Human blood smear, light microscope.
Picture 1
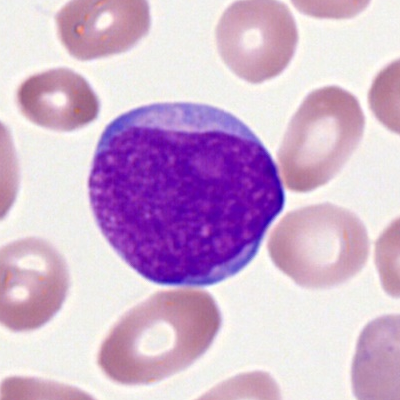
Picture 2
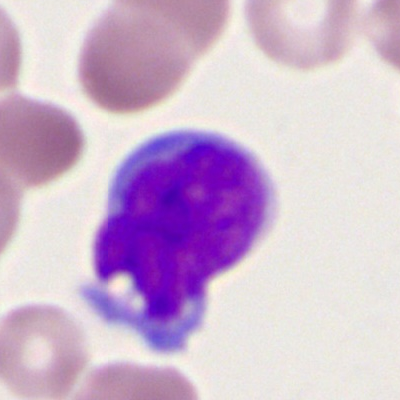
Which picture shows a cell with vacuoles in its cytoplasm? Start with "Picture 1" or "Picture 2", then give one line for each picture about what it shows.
Picture 2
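What picture 1 shows: The cytoplasm contains no vacuoles.
What picture 2 shows: Small clear vacuoles lie in the cytoplasm at the lower left of the cell.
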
